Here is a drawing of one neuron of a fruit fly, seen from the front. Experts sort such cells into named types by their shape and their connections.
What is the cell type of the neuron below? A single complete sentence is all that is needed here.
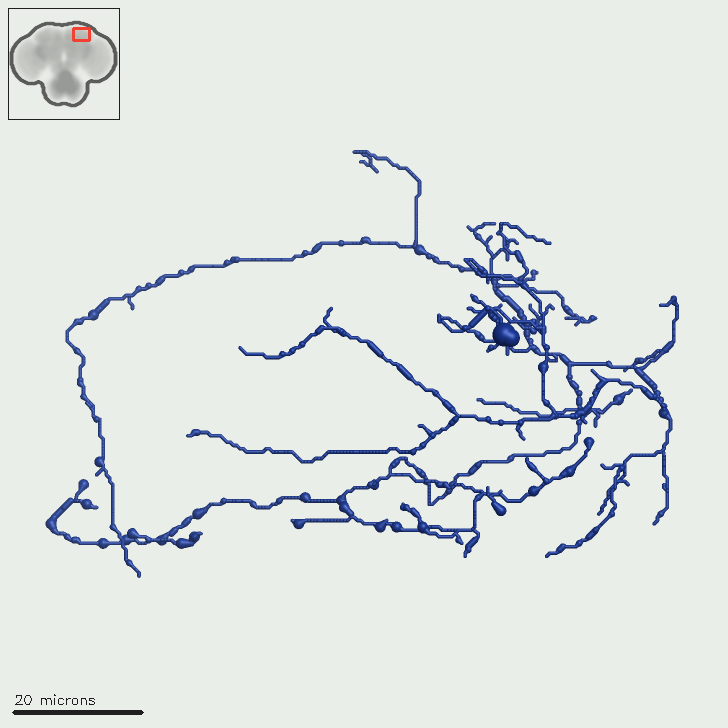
This neuron is recognized as the cell type CB3276.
